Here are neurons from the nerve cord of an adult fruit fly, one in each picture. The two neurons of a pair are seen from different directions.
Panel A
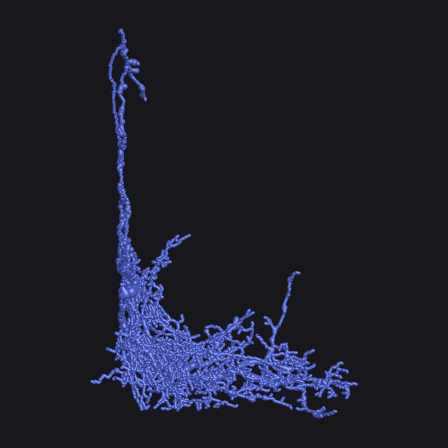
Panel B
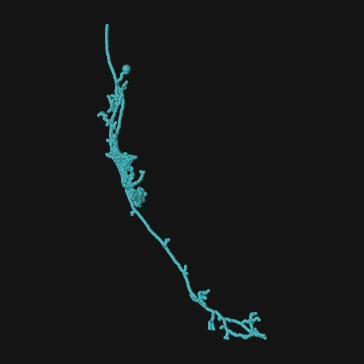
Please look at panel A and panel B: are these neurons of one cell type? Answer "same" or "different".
different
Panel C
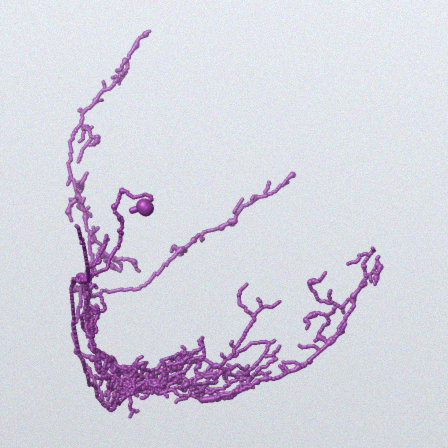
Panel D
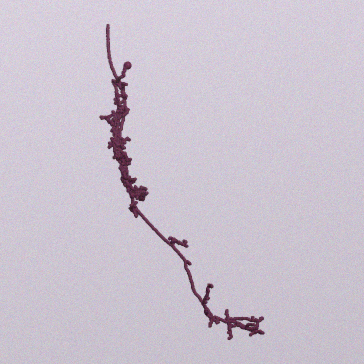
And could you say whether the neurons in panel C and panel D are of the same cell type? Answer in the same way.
different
